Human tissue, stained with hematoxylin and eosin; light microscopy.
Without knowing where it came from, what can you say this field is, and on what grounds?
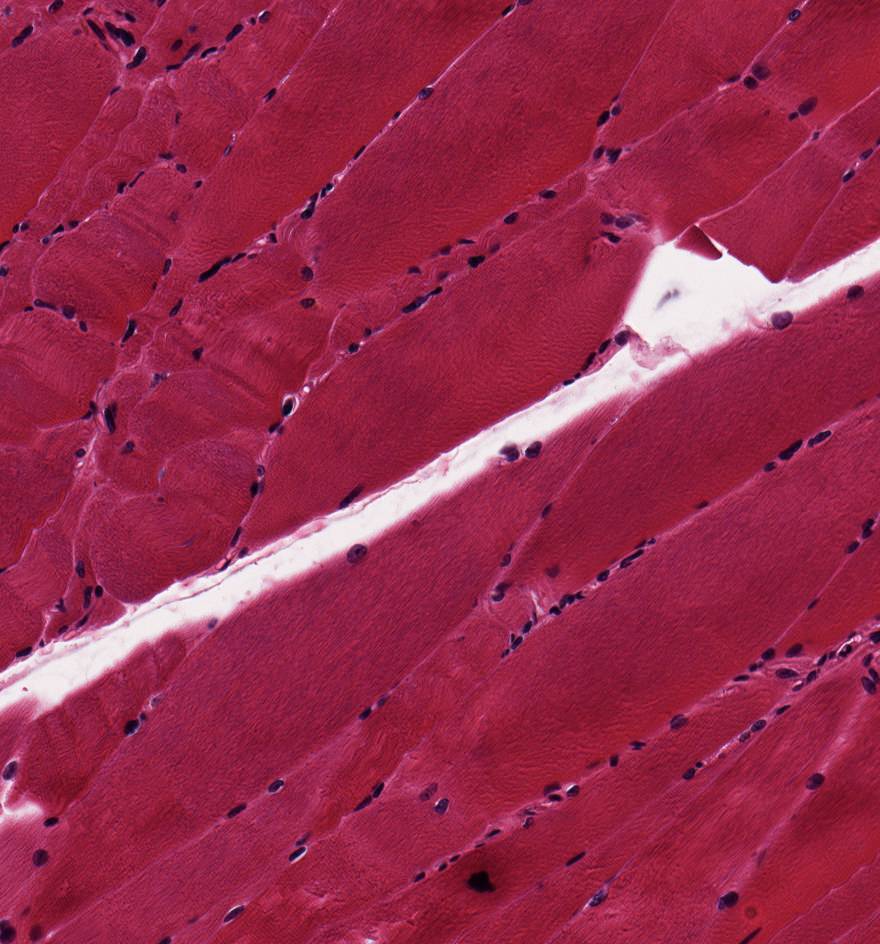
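Skeletal muscle is what this field mainly shows. Nuclei lie at the edges of the fibres, just beneath their surface rather than centrally, and the cytoplasm is an even deep pink, with faint cross-striations in several fibres.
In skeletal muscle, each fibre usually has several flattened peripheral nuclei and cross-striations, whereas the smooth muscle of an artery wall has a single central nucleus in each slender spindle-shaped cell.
Thin connective tissue separates neighbouring fibres, and a white empty cleft runs diagonally from the left edge to the upper right.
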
